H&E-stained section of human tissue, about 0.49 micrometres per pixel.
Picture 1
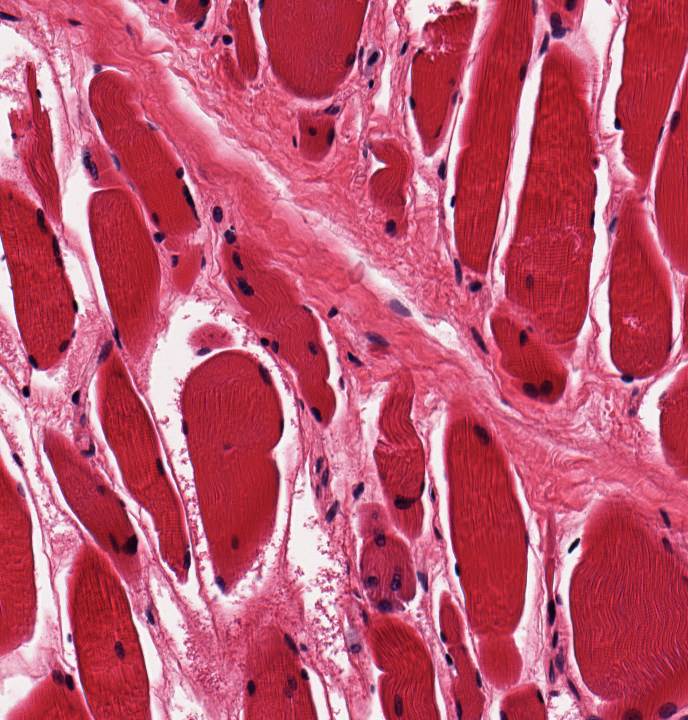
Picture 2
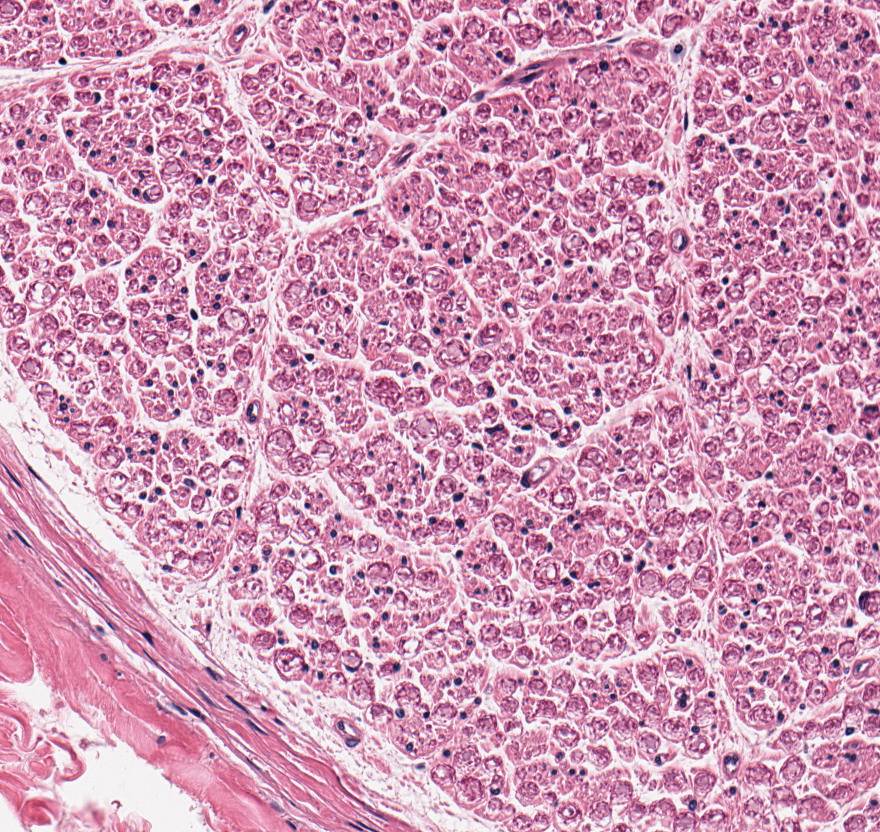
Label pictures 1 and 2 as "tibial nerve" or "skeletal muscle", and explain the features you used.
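Skeletal muscle is in picture 1, tibial nerve in picture 2. The muscle shows fine transverse cross-striations in deep red fibres, small dark nuclei at fibre edges. The nerve: one large bundle cut across fills all but the lower-left corner, its round fibre profiles of mixed diameter. Small dark oval nuclei lie singly among them; at lower left a curved band of dense pink wavy fibrous tissue with elongated nuclei lines the edge.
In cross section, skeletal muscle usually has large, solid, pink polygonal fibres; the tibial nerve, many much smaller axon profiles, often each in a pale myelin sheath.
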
